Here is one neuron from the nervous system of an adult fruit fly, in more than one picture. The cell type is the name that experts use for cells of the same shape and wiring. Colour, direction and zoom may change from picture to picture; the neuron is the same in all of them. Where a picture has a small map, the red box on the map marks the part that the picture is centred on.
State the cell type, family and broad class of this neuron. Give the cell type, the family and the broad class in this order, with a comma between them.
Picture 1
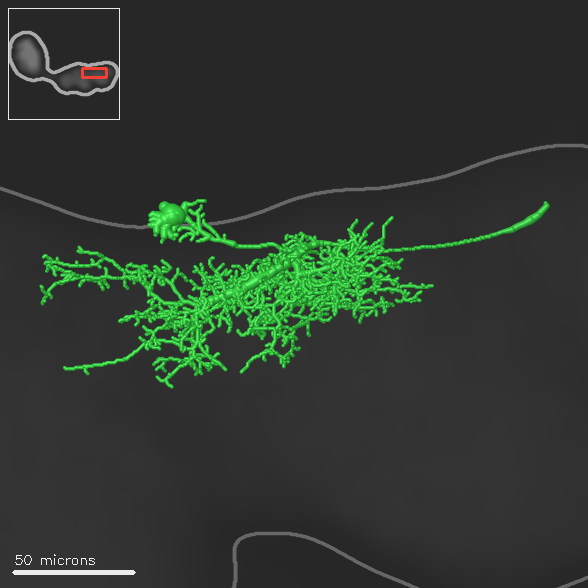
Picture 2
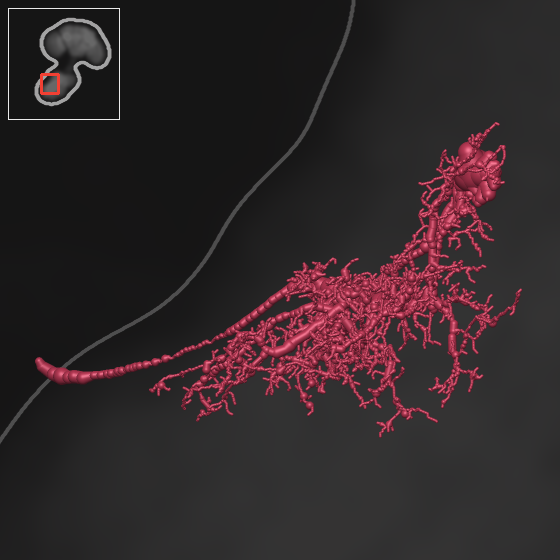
MNad42, MNad, motor neuron of the nerve cord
